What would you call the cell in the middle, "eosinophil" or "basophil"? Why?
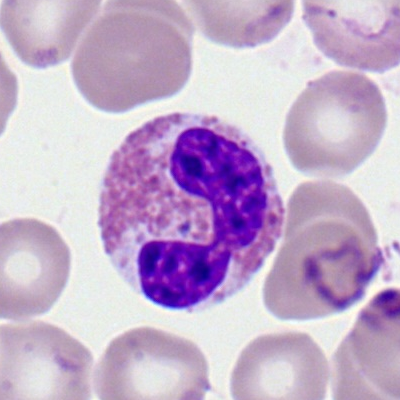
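This is an eosinophil.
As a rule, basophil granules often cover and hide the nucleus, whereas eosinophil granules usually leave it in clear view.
In this cell the nucleus is not hidden: its dense, dark purple, clumped chromatin can be seen. Beyond that, the outline is round and smooth, and many reddish-pink granules are spread throughout the cytoplasm.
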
